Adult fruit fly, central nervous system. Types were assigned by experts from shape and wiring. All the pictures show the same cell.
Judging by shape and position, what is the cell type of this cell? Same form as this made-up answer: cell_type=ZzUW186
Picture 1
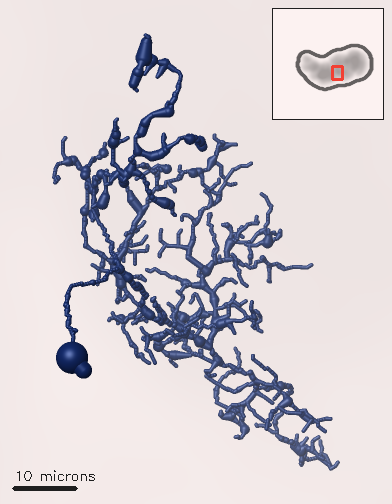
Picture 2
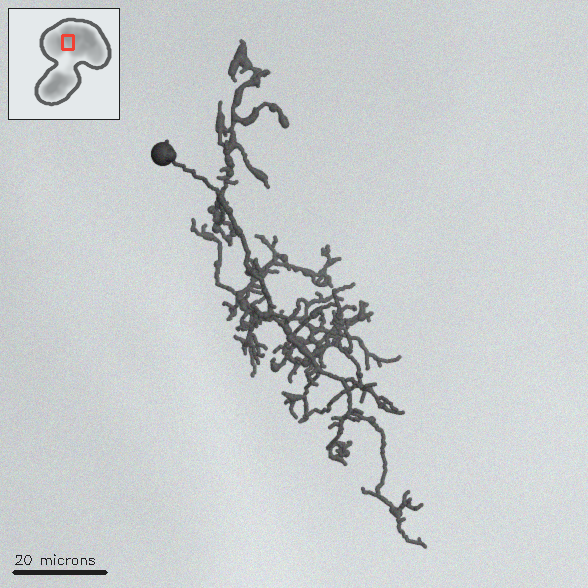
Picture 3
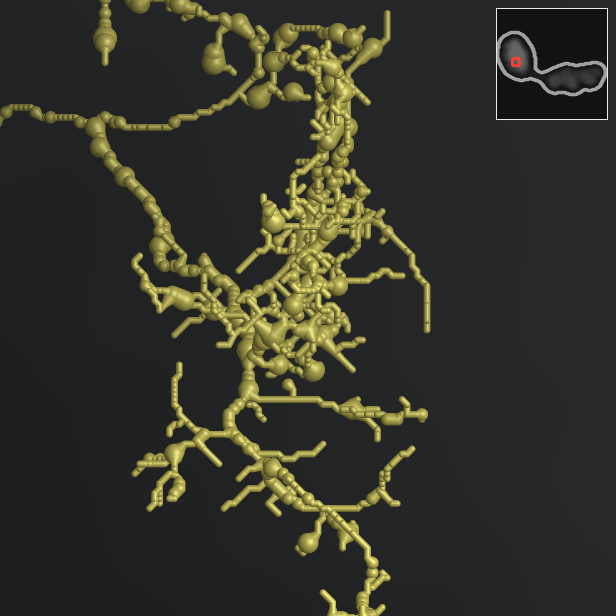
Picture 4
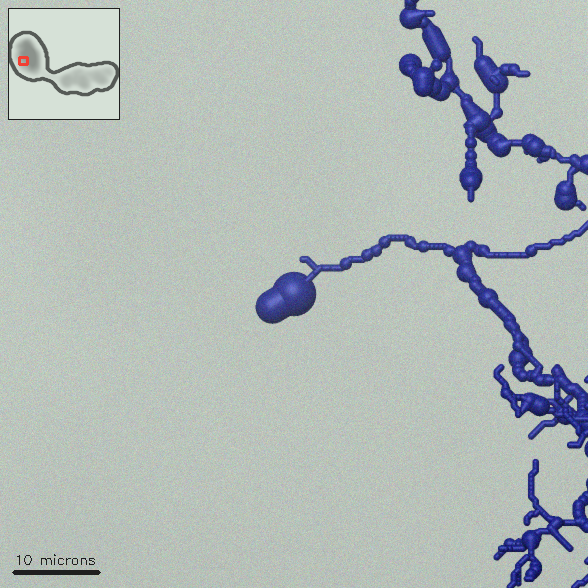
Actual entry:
cell_type=CB1206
